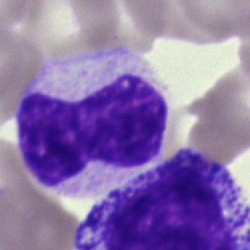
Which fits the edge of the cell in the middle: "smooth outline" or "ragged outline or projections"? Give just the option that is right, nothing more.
Smooth outline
